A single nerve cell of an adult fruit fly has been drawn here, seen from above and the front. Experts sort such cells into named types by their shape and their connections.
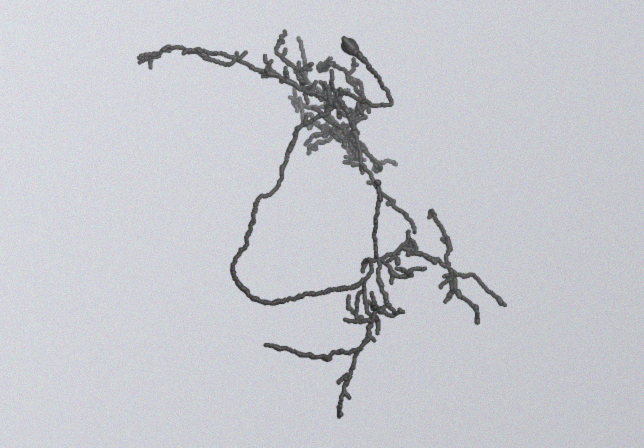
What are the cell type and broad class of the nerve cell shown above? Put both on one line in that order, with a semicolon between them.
SMP239; central-brain intrinsic neuron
